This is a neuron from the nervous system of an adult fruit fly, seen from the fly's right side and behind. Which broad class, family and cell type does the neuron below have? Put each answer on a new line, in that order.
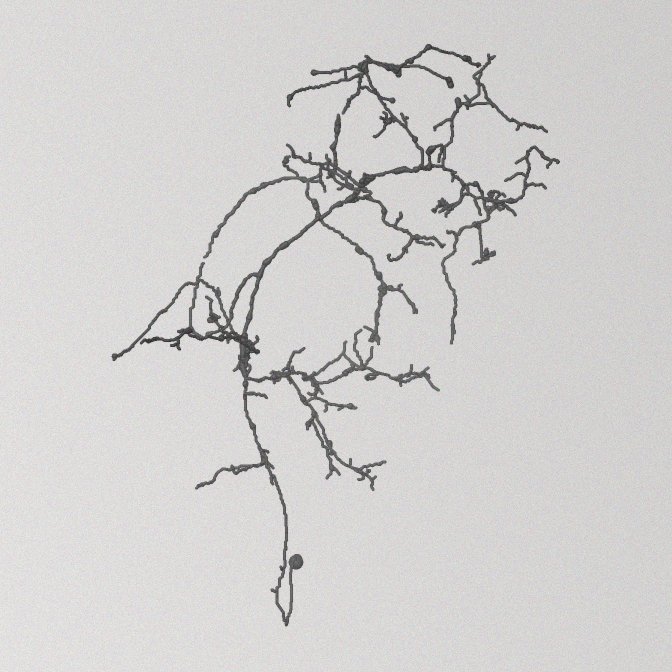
nerve-cord intrinsic neuron
hemilineage 08A
IN08A011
